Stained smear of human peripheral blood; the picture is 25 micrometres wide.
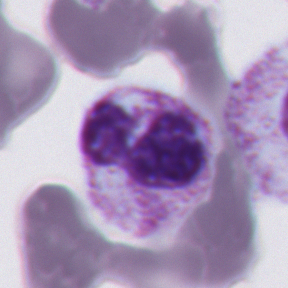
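Segmented neutrophil, its nucleus divided into two lobes lying side by side. Notice that the lobes sit in the upper half, leaving a wider band of cytoplasm below. Their chromatin is dense and dark purple, and the cytoplasm is pale, not blue.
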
